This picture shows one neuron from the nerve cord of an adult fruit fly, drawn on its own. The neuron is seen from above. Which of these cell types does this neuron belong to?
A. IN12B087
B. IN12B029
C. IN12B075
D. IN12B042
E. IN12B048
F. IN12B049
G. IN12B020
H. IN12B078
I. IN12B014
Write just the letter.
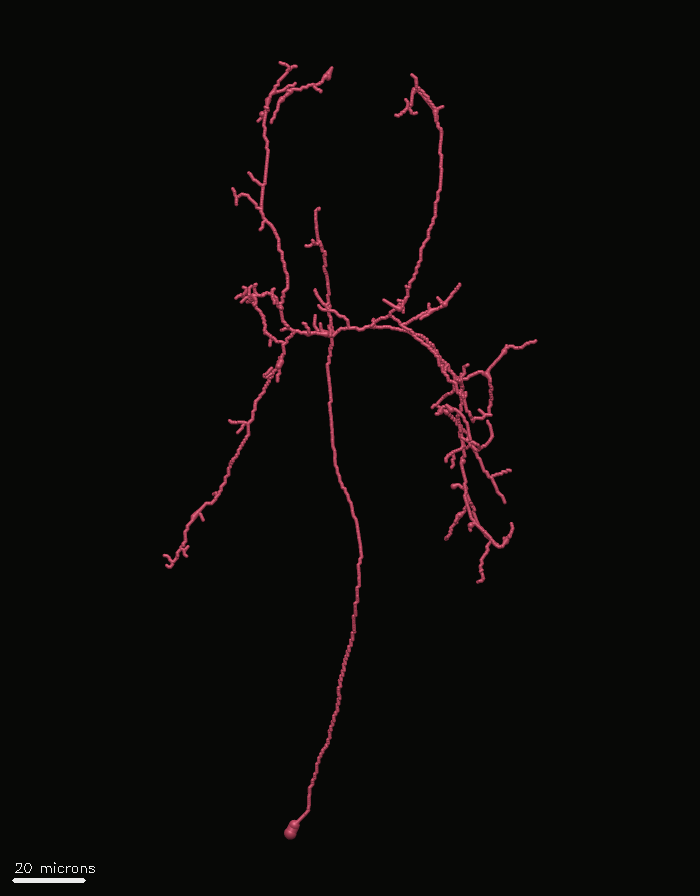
A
